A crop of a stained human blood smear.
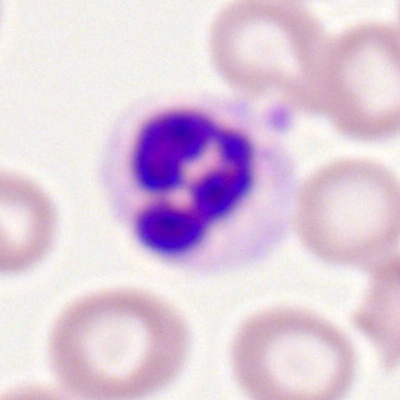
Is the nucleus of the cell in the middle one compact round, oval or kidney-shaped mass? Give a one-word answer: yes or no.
No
